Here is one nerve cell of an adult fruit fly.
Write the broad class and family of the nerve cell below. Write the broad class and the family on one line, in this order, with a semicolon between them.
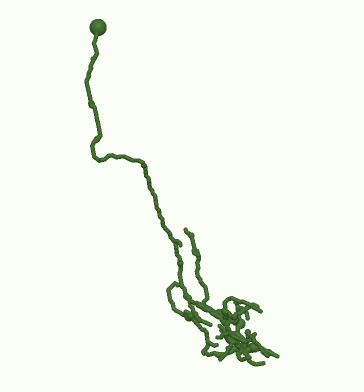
optic-lobe intrinsic neuron; Cm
